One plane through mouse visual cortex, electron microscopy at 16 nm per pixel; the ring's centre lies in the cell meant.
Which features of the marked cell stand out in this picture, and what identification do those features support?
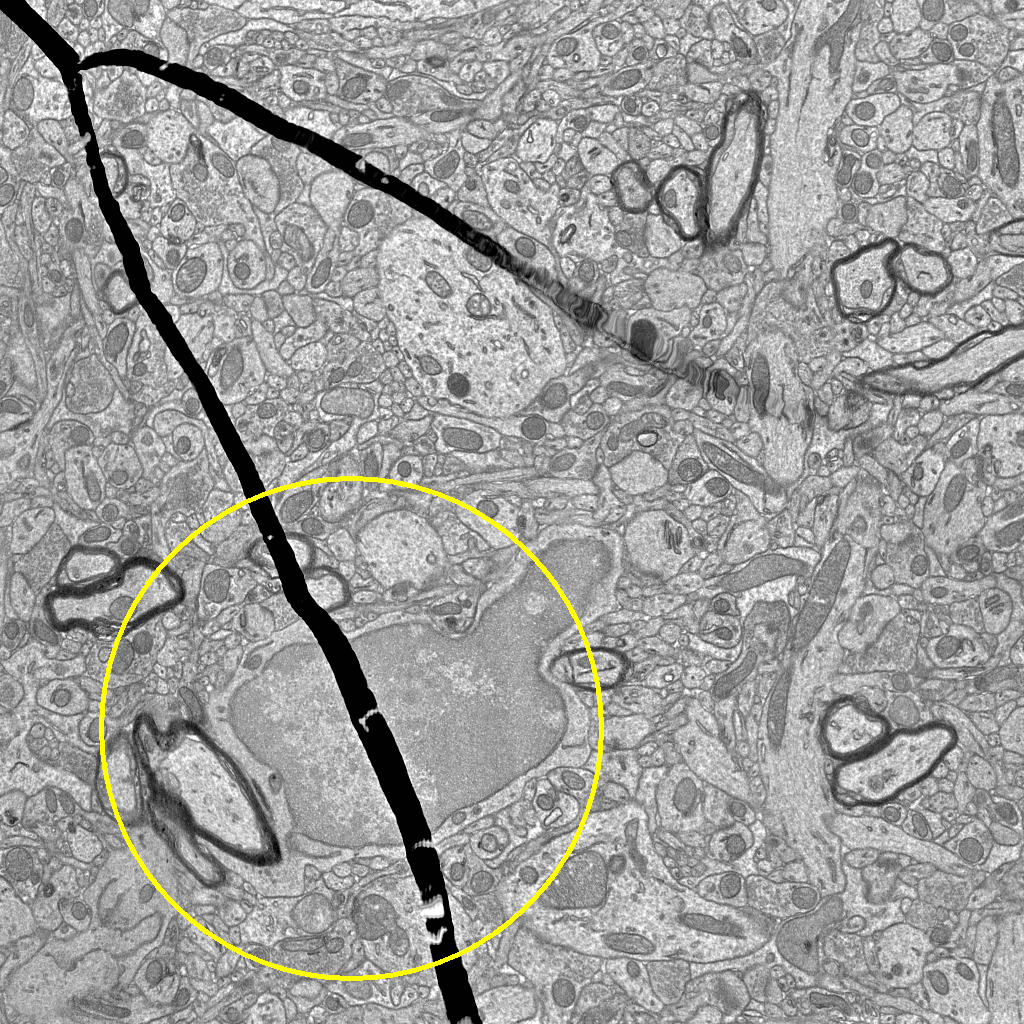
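At the ring's centre, a large oval mass, evenly grey and finely granular, fills most of the body. I look for a nucleolus within that grey mass and find none. Nor can I make out any dense bodies. A black band runs diagonally across, upper left to lower right, hiding a strip of the body. This is a microglial cell.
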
